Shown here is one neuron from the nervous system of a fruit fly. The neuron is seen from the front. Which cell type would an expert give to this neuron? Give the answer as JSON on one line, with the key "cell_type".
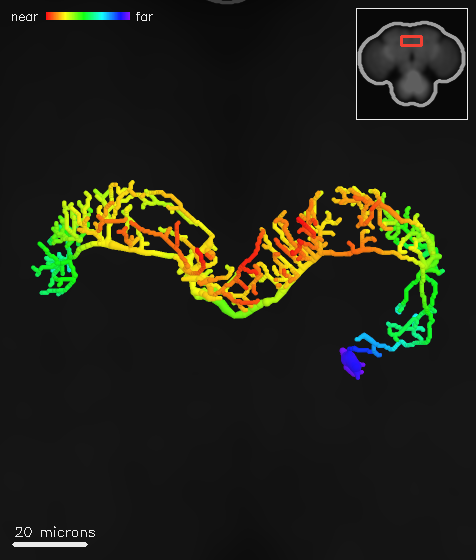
{"cell_type": "Delta7"}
